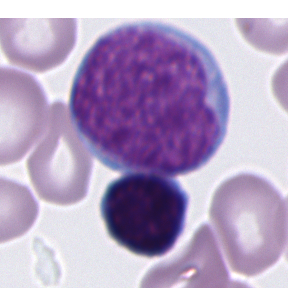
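Myeloblast, the nucleated cell at the centre of this stained smear. Trace its outline: smooth, with no projections from the surface. The nucleus has a notch in its right side. See how fine and lacy the chromatin is, without coarse clumps. The cytoplasm is widest on the right, beside the notch.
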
